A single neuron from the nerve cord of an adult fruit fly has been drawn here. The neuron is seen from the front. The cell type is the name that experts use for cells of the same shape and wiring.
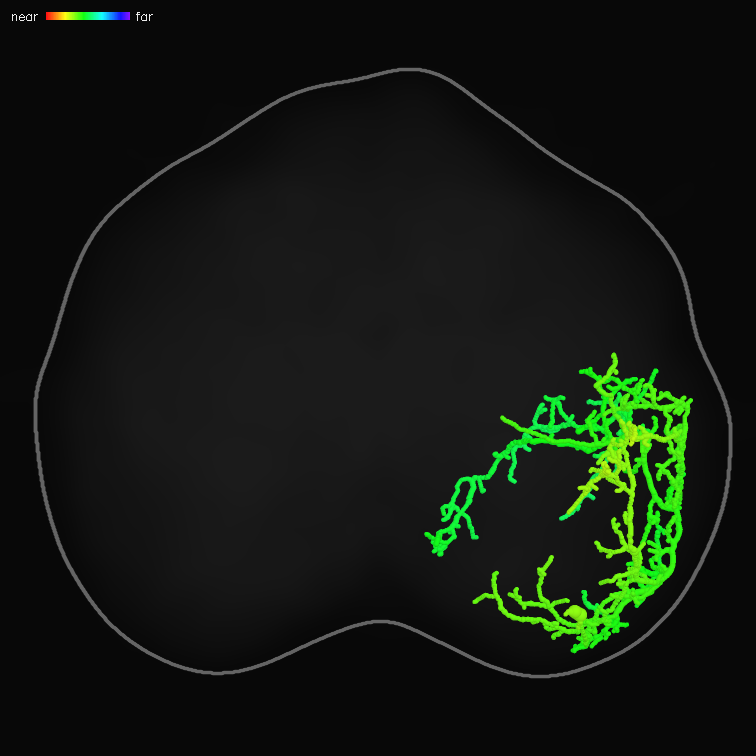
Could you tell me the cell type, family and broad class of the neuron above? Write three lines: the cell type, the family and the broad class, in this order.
IN13A017
hemilineage 13A
nerve-cord intrinsic neuron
